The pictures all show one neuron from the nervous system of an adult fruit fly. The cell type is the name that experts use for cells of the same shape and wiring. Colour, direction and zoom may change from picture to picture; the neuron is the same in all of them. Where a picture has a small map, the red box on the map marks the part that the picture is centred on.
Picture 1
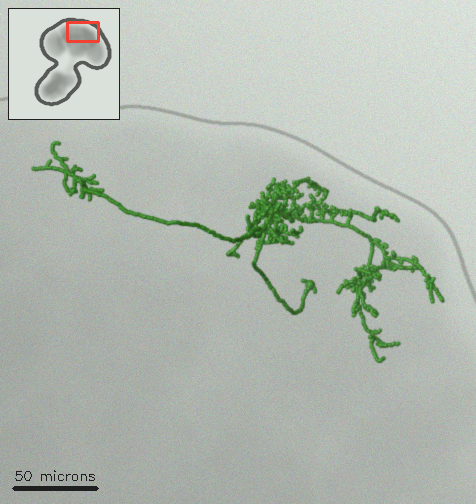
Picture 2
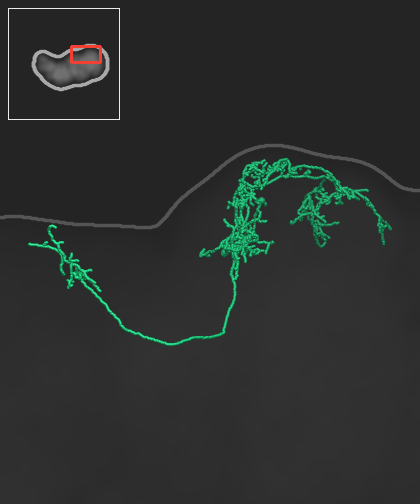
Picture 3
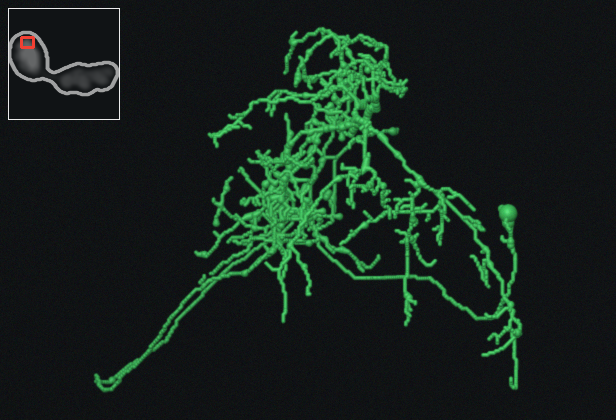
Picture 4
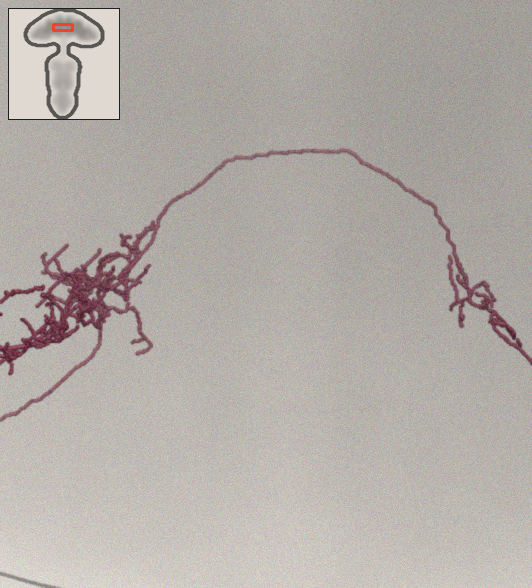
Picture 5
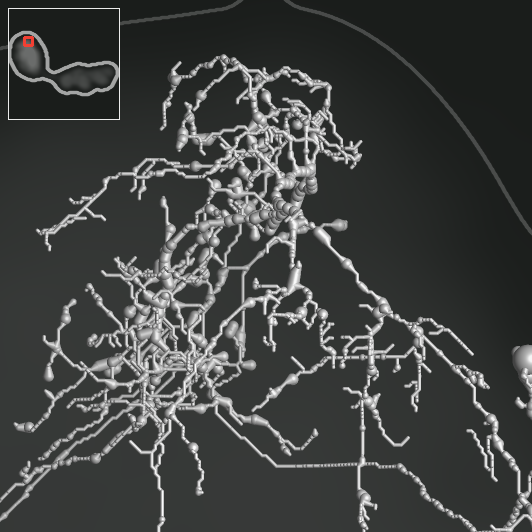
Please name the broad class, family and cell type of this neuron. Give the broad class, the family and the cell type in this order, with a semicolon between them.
central-brain intrinsic neuron; hemilineage DL1_dorsal; LHPV5e2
